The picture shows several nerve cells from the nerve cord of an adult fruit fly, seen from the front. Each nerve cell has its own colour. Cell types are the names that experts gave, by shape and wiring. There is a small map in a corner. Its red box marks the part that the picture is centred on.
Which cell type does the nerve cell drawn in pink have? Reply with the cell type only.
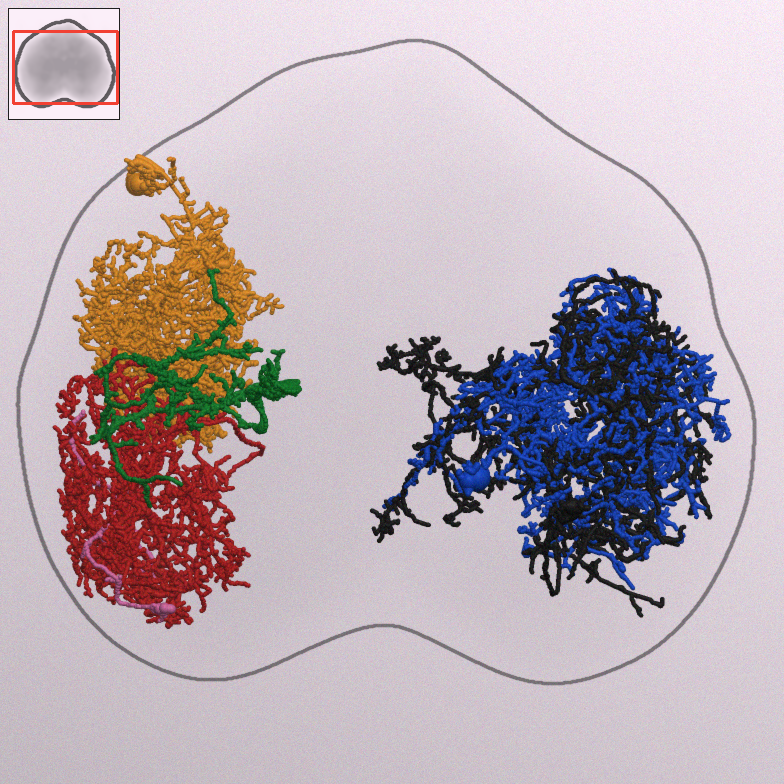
MNml77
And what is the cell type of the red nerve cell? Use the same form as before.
IN21A006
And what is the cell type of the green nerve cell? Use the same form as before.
Ti extensor MN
